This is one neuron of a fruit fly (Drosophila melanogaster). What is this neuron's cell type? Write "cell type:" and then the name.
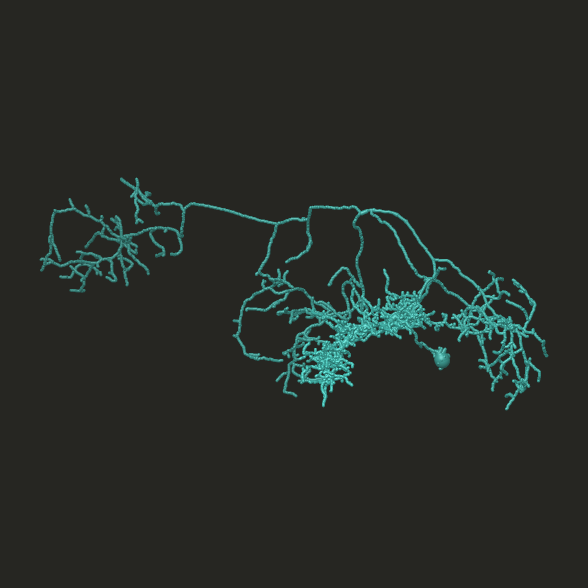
cell type: IN12A001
